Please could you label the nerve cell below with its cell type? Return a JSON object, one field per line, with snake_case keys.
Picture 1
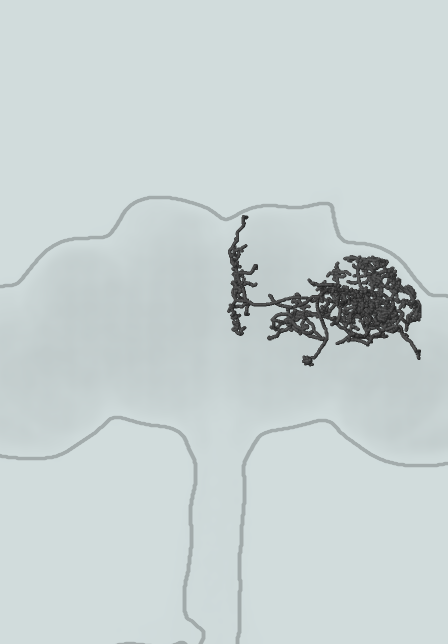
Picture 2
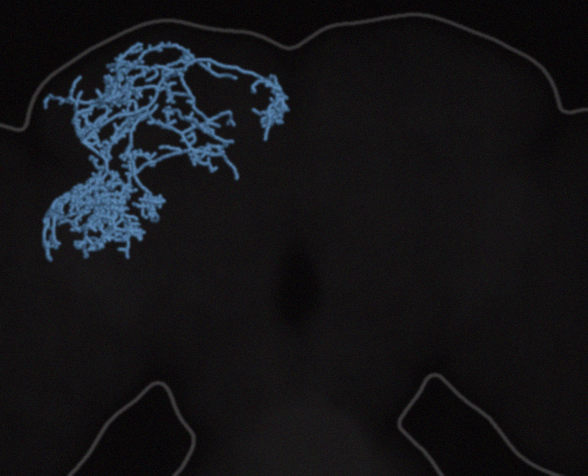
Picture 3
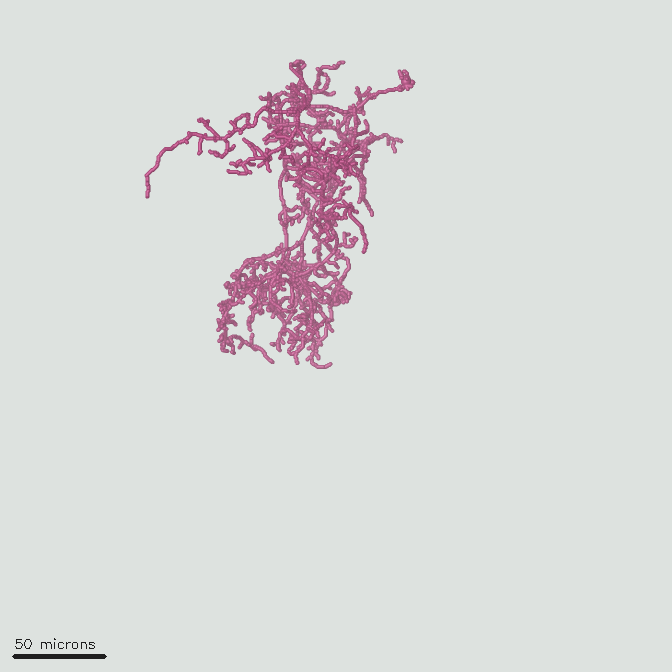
{
 "cell_type": "SLP278"
}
